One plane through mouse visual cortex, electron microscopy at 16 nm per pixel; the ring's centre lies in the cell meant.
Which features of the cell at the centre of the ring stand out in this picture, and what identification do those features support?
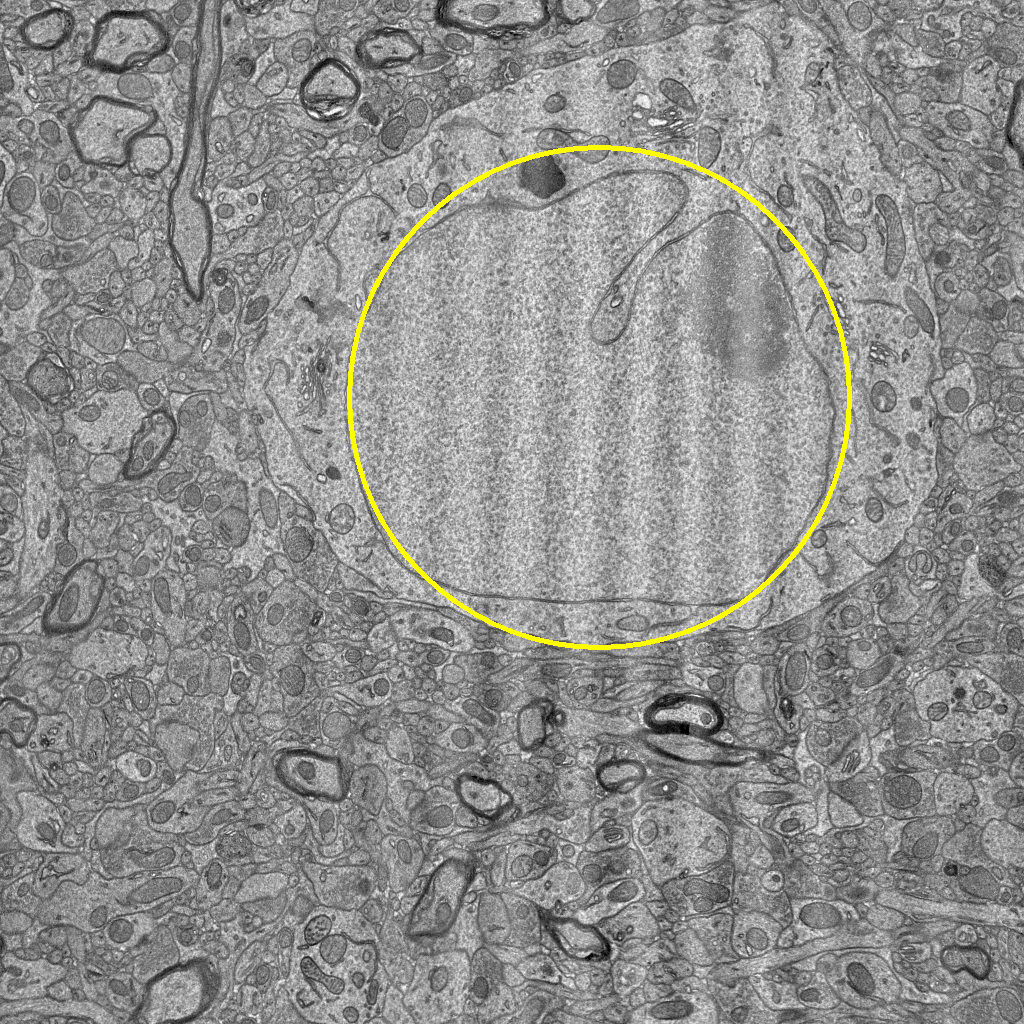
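You've got a big nucleus, seen whole, with a flattened lower edge. One deep, narrow envelope fold comes in from the top, ending in a rounded tip inside it. There's a broad, ill-defined darker patch in the upper right of the nucleus. Cytoplasm makes a wider rim left and top, just a thin band below. That's an excitatory neuron.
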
